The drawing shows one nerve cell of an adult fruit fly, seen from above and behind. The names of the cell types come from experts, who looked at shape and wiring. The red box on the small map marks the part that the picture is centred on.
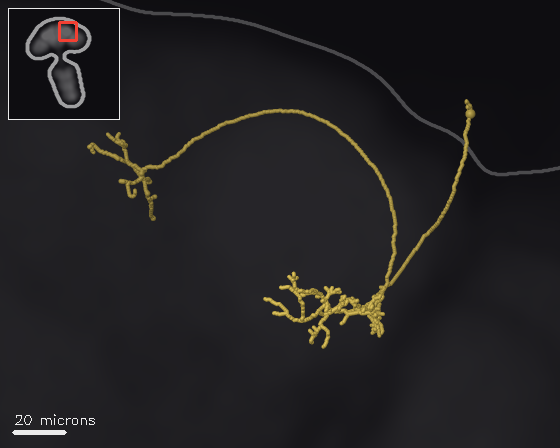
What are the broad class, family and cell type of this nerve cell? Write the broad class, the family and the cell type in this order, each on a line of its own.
central-brain intrinsic neuron
hemilineage SLPa&l1_lateral
CB4112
